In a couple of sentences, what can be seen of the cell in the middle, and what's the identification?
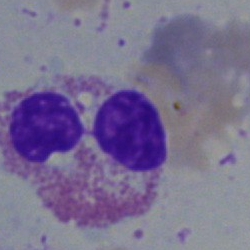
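Two nuclear lobes lie side by side, one left and one right, with dark purple, densely clumped chromatin. The cytoplasm is packed with coarse pink-red granules, and its widest band lies below the lobes. This cell is an eosinophil.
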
